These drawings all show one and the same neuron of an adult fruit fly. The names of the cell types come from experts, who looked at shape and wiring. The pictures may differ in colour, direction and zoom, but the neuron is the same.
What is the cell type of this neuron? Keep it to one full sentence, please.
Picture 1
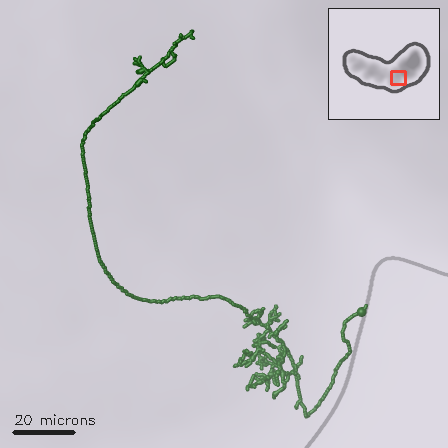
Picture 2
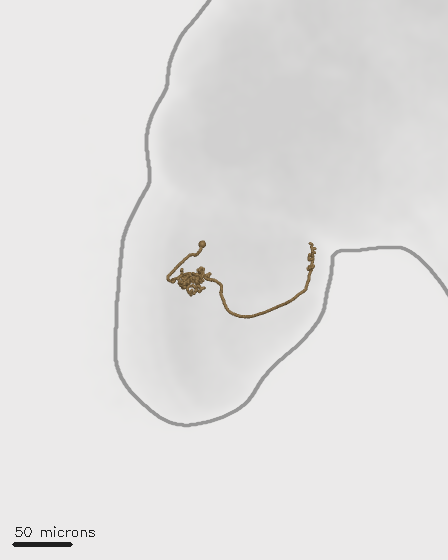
This neuron is a cell of type Tm37.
